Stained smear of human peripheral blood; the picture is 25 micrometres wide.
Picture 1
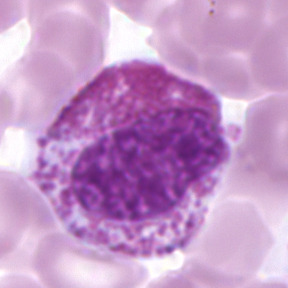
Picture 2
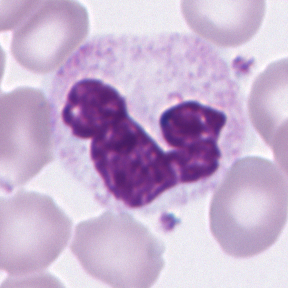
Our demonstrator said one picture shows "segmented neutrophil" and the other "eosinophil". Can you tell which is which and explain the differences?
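The eosinophil is in picture 1, and picture 2 has the segmented neutrophil. Check the outlines first: the eosinophil's is irregular and somewhat angular rather than smoothly round, while the neutrophil's is roughly round with a smooth edge. In the eosinophil, the nucleus sits off-centre toward the right side. Both have dark purple, coarsely clumped chromatin. The granules are where they part ways: in picture 1, separate granules stand out most clearly along the left and lower margin, whereas in picture 2, fine small violet-pink granules are scattered throughout abundant, pale lilac-pink cytoplasm.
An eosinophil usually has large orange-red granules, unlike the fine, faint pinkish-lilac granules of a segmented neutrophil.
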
